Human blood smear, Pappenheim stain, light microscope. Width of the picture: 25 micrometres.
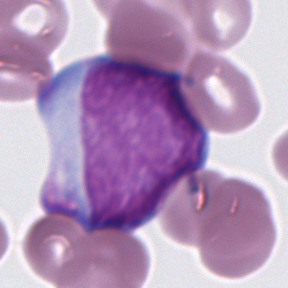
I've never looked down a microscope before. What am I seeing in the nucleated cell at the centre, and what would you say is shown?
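A single unlobed nucleus fills the right part of the cell, leaving the cytoplasm on the left. Its chromatin is finely patterned and lacks coarse dark clumps. The cytoplasm is pale blue. The cell is an atypical promyelocyte.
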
